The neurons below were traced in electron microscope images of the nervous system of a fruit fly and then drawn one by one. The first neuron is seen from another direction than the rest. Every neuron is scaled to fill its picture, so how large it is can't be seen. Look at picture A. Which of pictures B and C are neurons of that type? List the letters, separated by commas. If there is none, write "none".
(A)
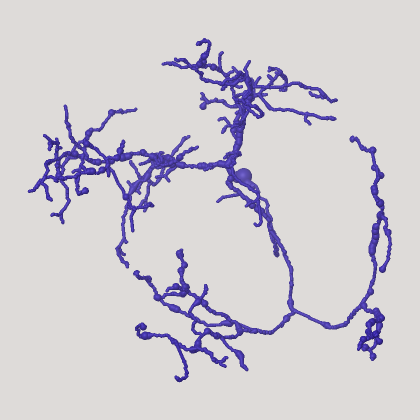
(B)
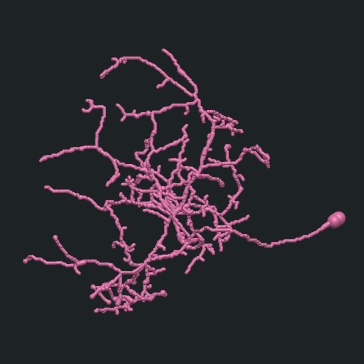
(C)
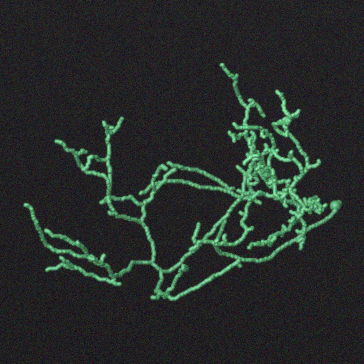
B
